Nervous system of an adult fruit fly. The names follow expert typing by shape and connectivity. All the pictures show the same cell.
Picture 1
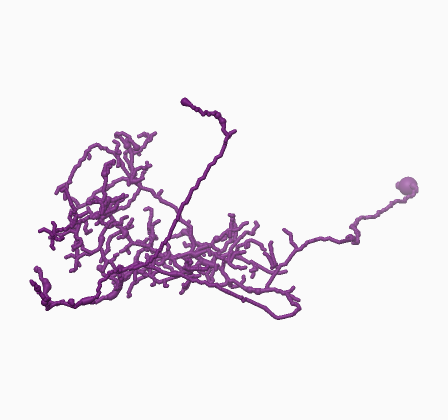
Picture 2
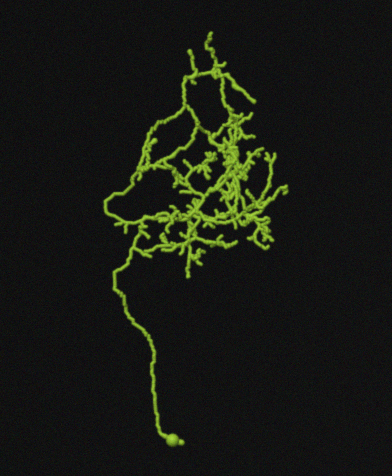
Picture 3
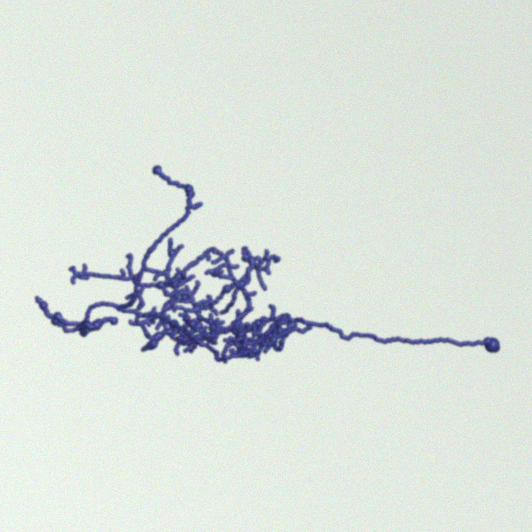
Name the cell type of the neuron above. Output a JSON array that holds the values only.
["IN01B060"]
